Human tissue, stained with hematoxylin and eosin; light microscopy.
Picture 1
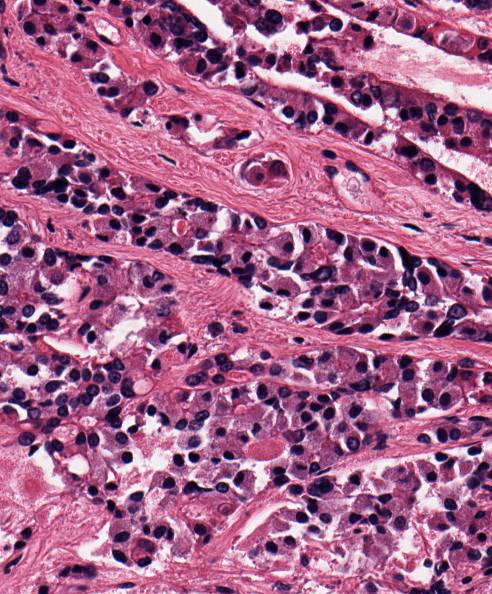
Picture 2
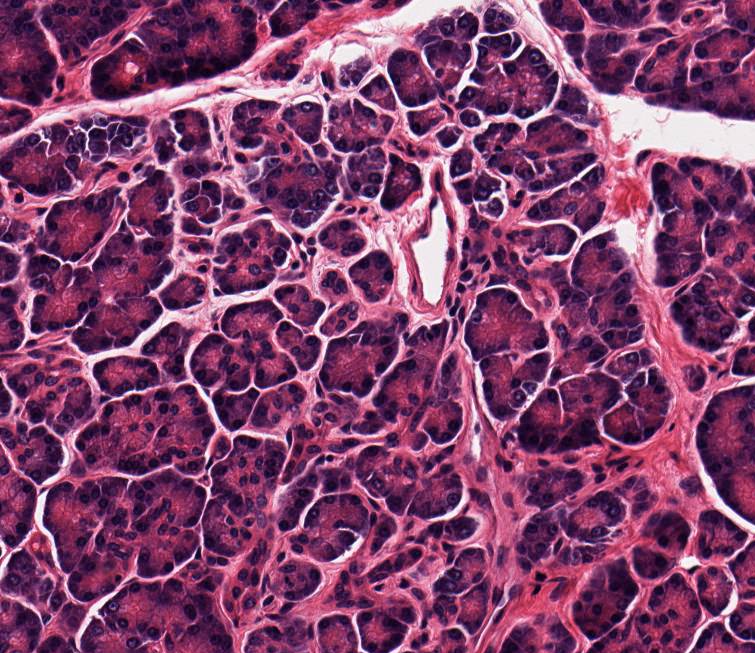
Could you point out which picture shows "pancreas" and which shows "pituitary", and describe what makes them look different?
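The pituitary is shown in picture 1, the pancreas in picture 2. The pituitary consists of sheets of cells divided by bands of pink collagenous stroma. The loosely arranged cells, many with small clear spaces between them, have moderate pink, finely granular cytoplasm and mostly round, dark nuclei.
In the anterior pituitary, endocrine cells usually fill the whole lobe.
The pancreas instead shows closely packed rounded acini, grouped into lobules by thin pink fibrous septa. Pyramidal acinar cells radiate around a small central lumen, with round, dark basal nuclei toward each acinus edge and apical cytoplasm more pink-red than the purple basal cytoplasm.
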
